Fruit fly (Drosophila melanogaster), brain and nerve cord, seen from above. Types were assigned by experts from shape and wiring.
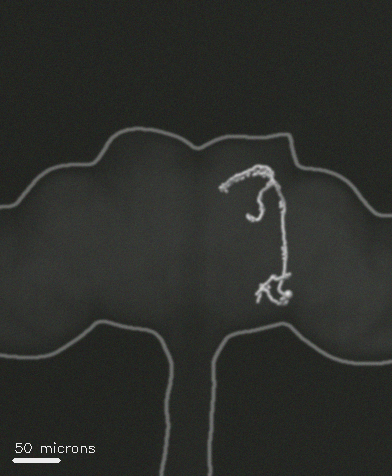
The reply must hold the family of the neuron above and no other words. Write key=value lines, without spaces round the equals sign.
family=class Kenyon Cell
